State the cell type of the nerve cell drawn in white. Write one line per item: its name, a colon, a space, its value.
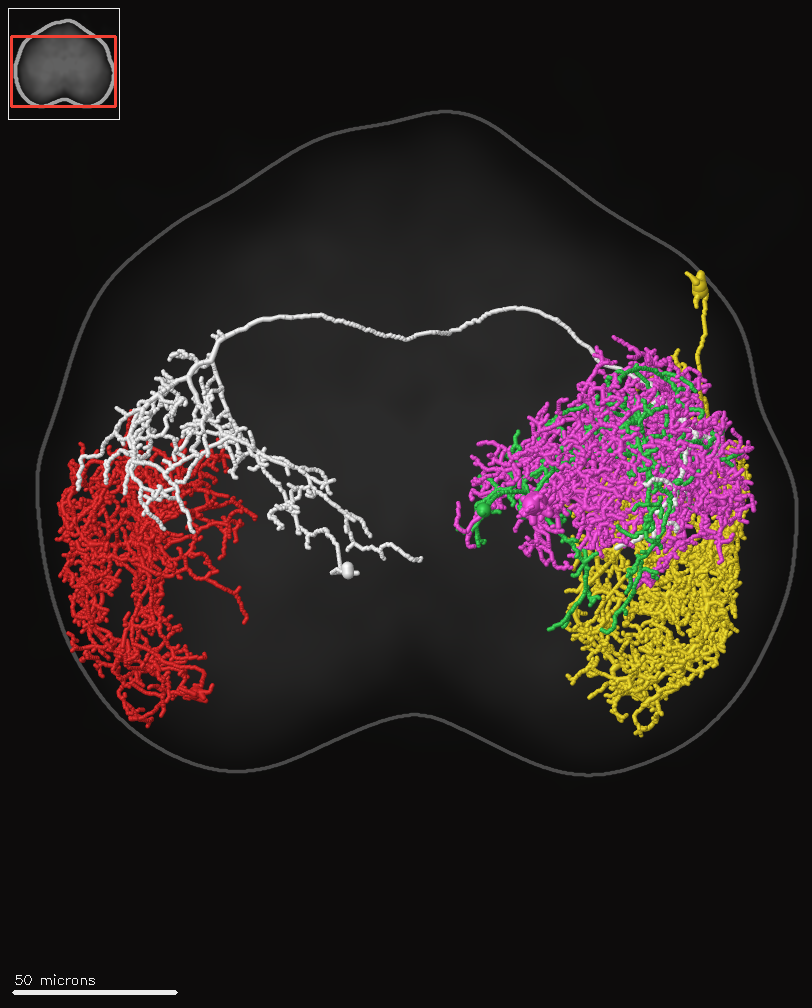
cell type: IN14B011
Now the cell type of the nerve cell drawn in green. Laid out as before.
cell type: IN16B091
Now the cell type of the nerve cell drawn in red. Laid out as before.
cell type: IN16B036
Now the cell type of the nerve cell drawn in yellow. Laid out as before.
cell type: IN17A001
